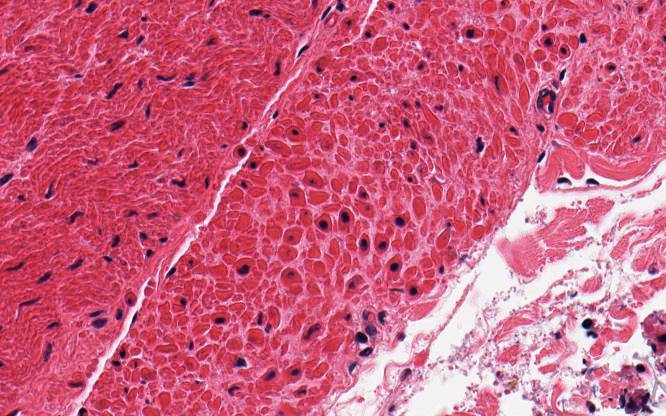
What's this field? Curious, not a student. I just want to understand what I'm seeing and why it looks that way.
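The field mainly shows smooth muscle.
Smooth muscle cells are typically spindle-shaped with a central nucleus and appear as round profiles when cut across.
In the central band the fibres are cross-sectioned, and most profiles that show a nucleus have one round, dark, central nucleus; in the upper left the fibres run lengthwise, with elongated nuclei parallel to them.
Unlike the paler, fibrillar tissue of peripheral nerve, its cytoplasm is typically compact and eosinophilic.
Throughout, the fibre cytoplasm stains deep pink-red.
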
